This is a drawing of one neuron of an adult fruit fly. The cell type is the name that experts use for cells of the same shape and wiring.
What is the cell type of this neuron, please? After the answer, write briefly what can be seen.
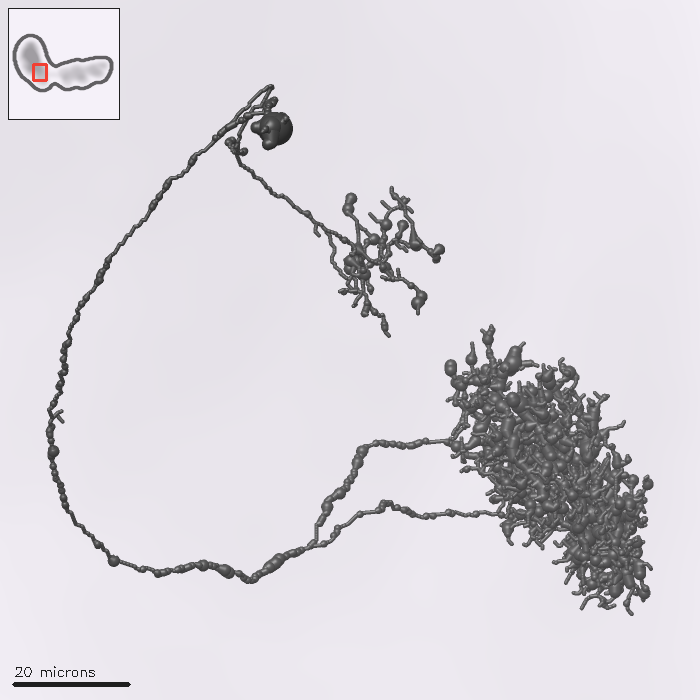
Its cell type is MeLo9. Its broad class is optic-lobe intrinsic neuron. From left to right in the picture it spans about 110 microns. In this view it is about as wide as it is tall.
